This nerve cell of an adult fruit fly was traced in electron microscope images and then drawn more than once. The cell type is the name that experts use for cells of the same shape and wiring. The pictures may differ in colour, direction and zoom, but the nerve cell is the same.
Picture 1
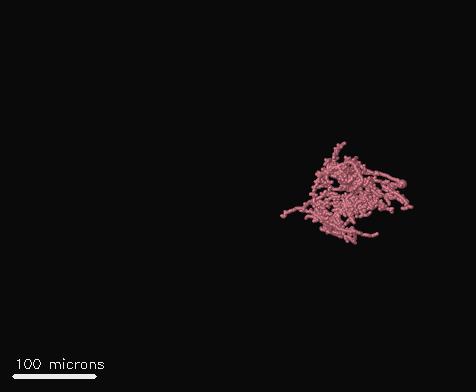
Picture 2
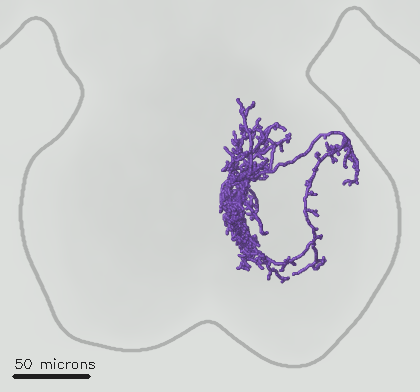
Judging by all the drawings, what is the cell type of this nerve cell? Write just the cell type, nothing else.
IN03A021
